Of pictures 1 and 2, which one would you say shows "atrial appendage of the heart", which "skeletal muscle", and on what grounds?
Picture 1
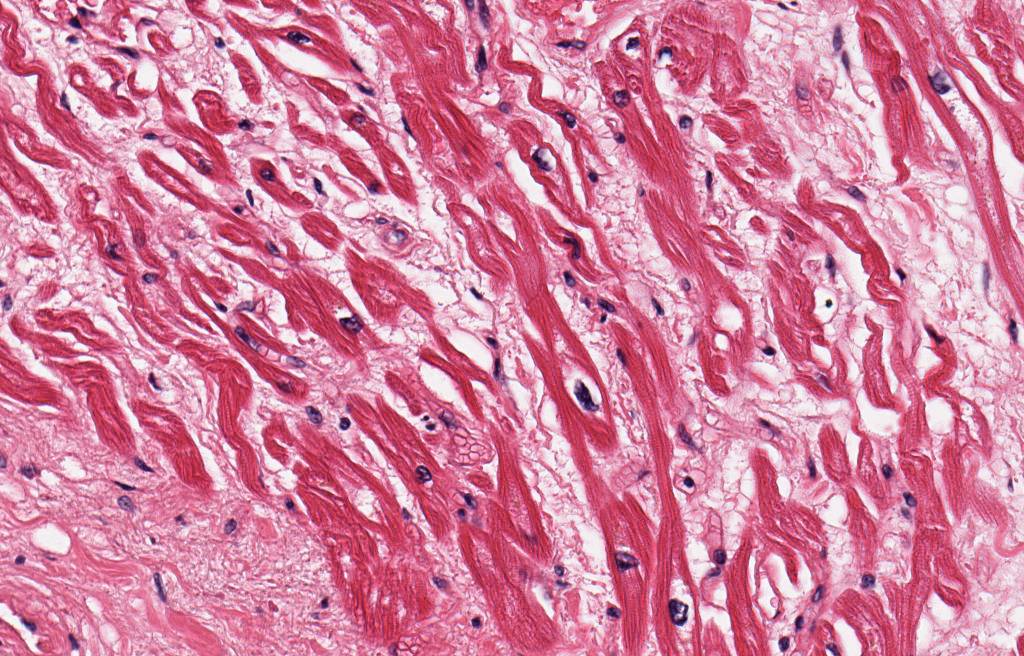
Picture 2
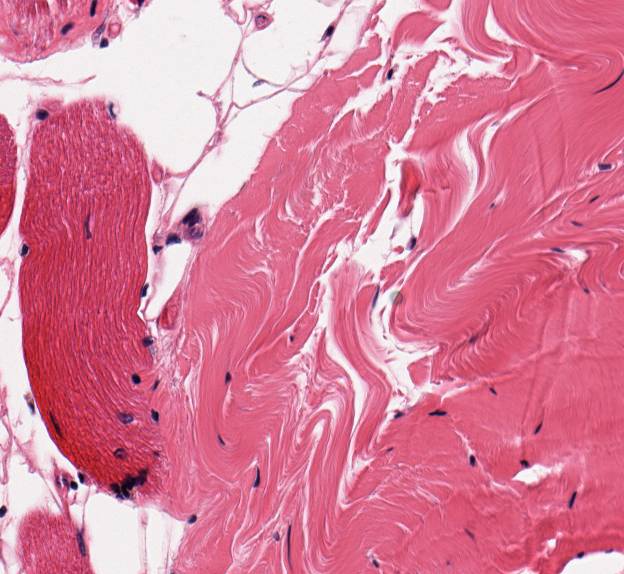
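ID: picture 1 atrial appendage of the heart; picture 2 skeletal muscle. Picture 1: deeply eosinophilic, wavy muscle fibres with wide pale gaps between them. Some fibres branch and join neighbouring fibres. Fine lengthwise streaking in the fibre cytoplasm. Lower left: patch of pale fibrillar tissue with fewer muscle fibres. Picture 2: collagen bundles wavy and swirling, not straight and parallel. Sparse thin, elongated, dark nuclei lie between the collagen fibres. Left: sharply bordered elongated bundle, deeper red than the adjacent collagen, with fine striations along its length.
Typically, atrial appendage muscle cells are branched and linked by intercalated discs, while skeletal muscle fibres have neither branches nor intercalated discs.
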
